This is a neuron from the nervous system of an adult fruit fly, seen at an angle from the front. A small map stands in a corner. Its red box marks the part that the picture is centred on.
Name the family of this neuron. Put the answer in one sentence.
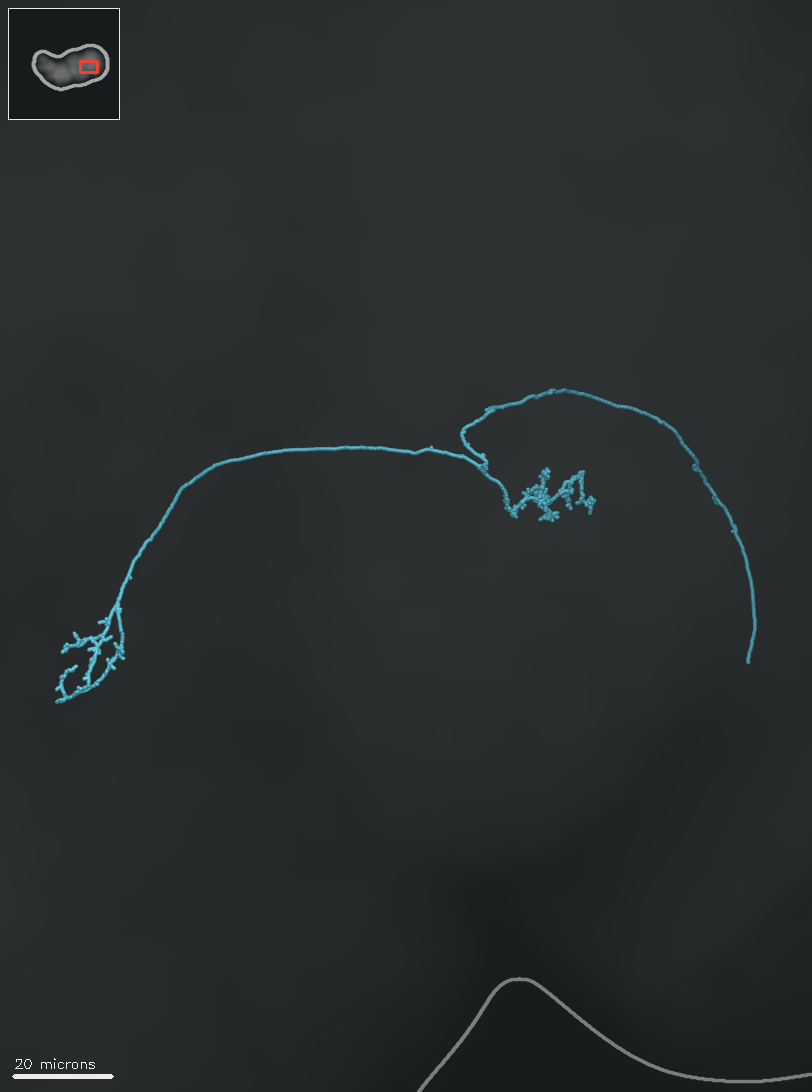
The family is class olfactory.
